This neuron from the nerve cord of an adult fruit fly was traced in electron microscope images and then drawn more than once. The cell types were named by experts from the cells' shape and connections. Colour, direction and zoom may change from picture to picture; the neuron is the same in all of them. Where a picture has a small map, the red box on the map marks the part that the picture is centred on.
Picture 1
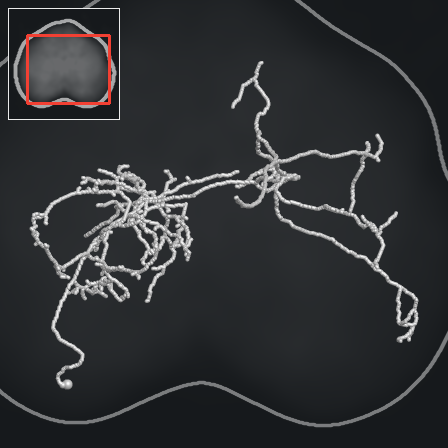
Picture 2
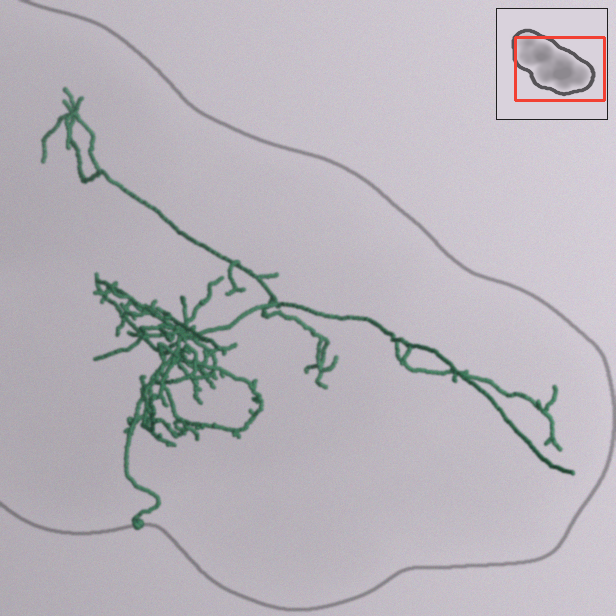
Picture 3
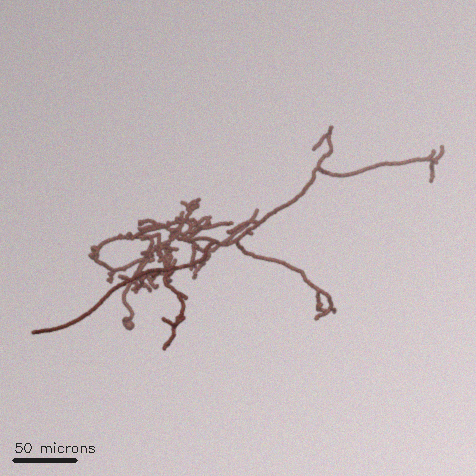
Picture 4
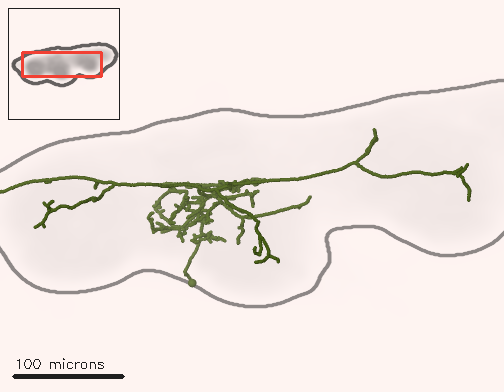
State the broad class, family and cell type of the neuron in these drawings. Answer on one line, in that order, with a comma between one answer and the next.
ascending neuron, hemilineage 07B, AN07B045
